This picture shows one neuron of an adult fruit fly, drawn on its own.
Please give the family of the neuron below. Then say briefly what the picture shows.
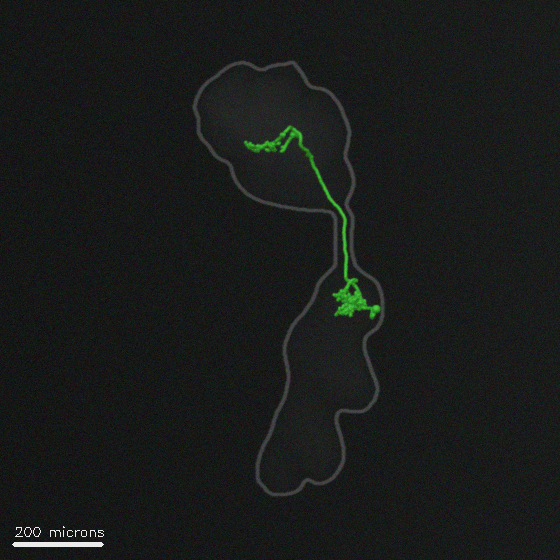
The family is hemilineage 04B. It is an ascending neuron. By the scale bar it is about 450 microns tall in this view. In this view it is taller than it is wide.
